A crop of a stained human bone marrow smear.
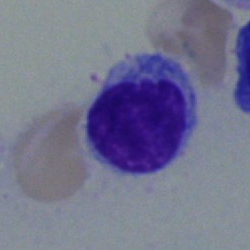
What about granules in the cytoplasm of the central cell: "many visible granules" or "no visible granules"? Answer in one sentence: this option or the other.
Not a single granule can be seen in its cytoplasm.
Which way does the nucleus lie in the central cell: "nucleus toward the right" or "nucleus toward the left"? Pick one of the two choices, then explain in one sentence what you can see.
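Nucleus toward the left. The thin rim of cytoplasm is widest toward the upper right of the cell.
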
